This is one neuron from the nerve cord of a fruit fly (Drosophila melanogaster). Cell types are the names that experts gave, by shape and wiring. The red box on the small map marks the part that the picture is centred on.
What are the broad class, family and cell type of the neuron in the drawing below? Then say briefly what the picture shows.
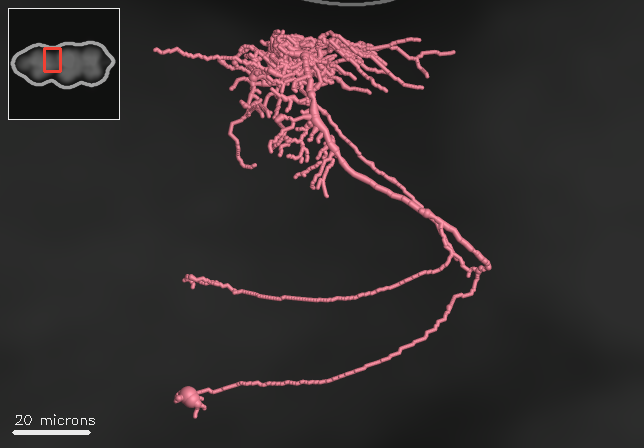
It is a nerve-cord intrinsic neuron. Its family is hemilineage 10B. It is of cell type IN10B023. By the scale bar it is about 100 microns tall in this view. Dozens of branch ends can be seen.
